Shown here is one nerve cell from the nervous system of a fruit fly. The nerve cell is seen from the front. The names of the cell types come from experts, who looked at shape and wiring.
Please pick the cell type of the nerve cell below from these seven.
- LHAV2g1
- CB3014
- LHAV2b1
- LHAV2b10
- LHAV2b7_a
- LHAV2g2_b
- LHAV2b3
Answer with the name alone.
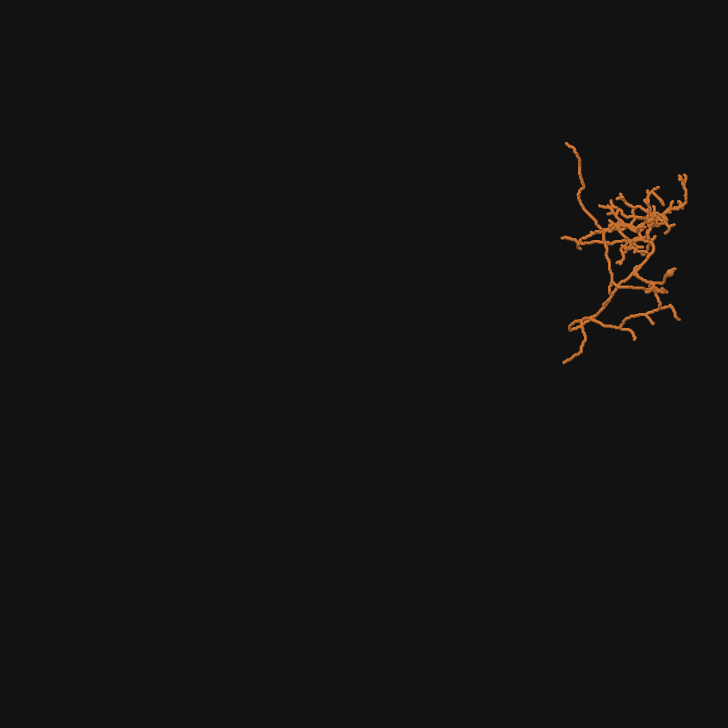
LHAV2b7_a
